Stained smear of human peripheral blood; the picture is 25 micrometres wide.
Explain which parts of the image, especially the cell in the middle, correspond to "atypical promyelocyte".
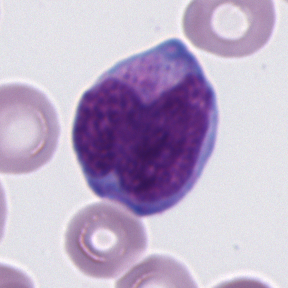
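Atypical promyelocyte; cell about 16 by 13 micrometres.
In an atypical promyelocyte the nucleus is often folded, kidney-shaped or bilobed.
Fits: the nucleus is deeply indented from the top edge and folded into a heart-like shape. Nucleus fills most of the cell; cytoplasm forms a narrow blue rim around it.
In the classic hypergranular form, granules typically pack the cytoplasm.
Does not fit that form: fine pinkish-violet granules are only scattered, in the pale cytoplasm at the top.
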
